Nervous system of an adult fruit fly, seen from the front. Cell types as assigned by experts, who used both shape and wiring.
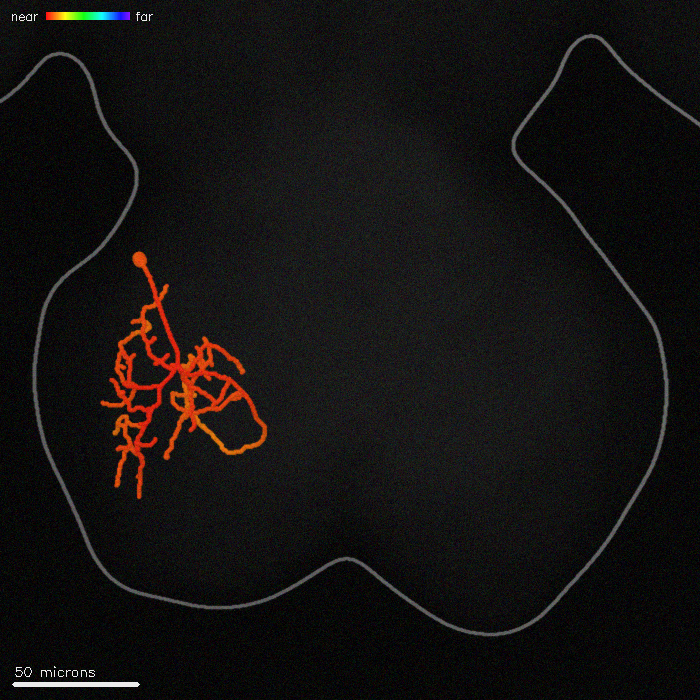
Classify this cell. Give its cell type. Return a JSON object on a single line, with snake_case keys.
{"cell_type": "IN09A071"}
